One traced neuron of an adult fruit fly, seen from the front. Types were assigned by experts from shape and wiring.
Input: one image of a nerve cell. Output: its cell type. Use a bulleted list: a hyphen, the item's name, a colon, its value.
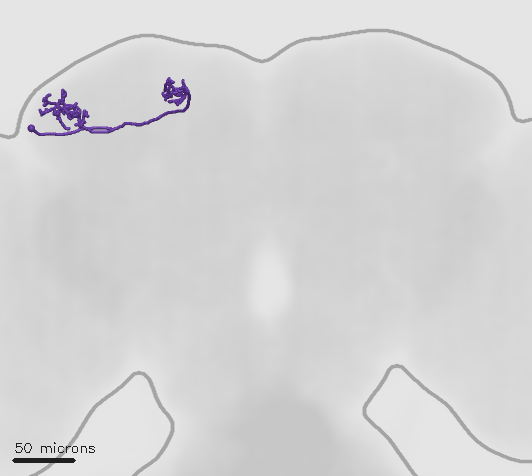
- cell type: CB2910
